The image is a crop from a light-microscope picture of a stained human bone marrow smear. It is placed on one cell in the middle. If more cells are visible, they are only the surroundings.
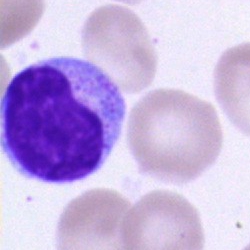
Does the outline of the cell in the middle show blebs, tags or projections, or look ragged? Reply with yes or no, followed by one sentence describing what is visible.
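No. The cell has a round, smooth outline.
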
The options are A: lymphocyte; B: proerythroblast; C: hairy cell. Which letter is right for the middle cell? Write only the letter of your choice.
A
